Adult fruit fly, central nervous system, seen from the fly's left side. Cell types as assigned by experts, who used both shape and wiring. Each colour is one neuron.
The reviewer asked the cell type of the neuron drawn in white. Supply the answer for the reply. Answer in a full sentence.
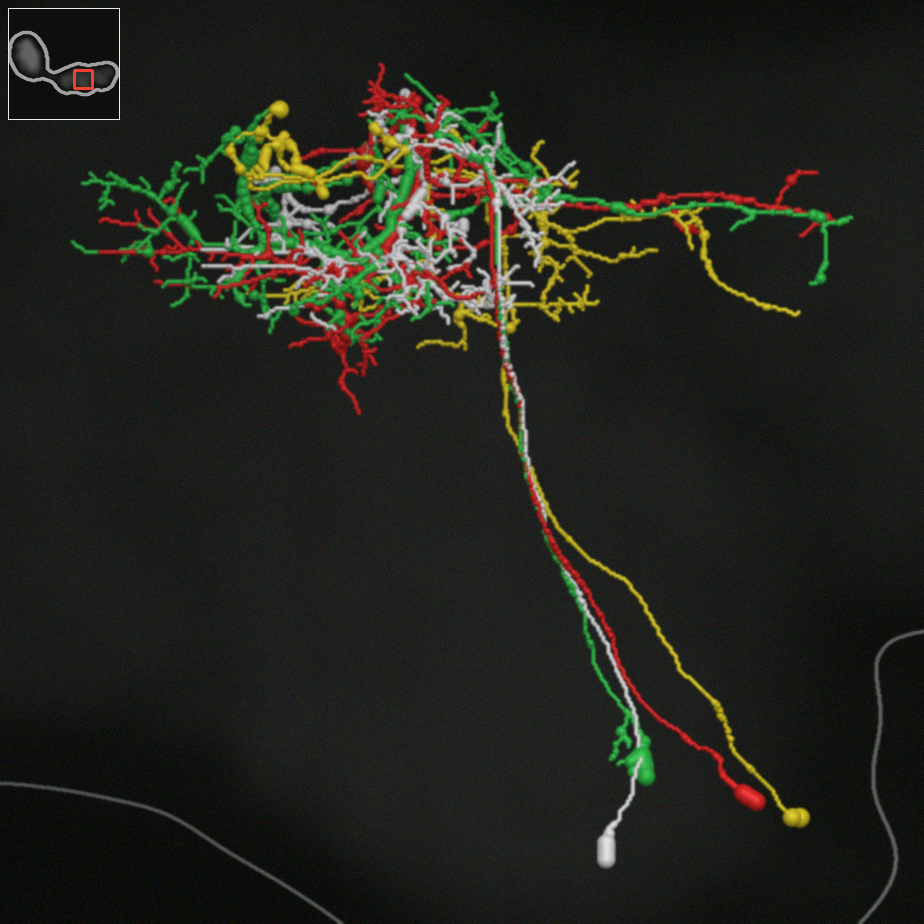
The cell type is IN06A096.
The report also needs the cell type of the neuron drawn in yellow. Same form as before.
The cell type is IN06A122.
